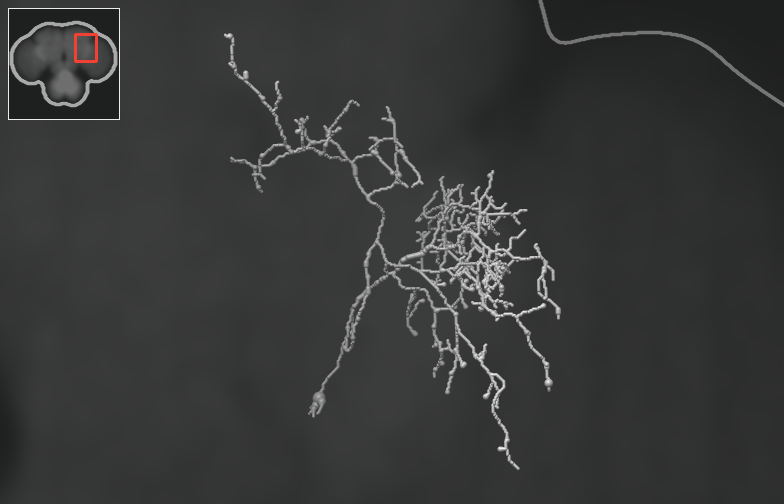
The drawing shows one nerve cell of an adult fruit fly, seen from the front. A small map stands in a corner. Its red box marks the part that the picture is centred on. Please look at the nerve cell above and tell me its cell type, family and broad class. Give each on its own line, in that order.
LT68
LT
visual projection neuron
